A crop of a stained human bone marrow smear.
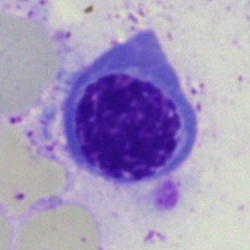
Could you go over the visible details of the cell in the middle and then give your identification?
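Margin drawn out to a tapering point, upper right. Chromatin coarse, clumped into dark blocks; no nucleoli visible. Cytoplasm widest on the upper side of the nucleus. Erythroblast.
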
